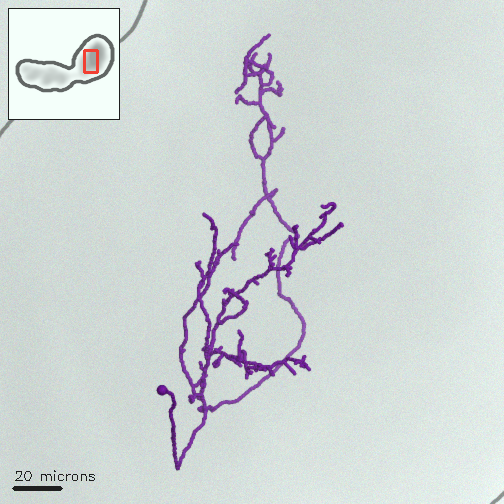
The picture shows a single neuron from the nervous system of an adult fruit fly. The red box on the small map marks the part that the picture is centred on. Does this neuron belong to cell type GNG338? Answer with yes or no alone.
yes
